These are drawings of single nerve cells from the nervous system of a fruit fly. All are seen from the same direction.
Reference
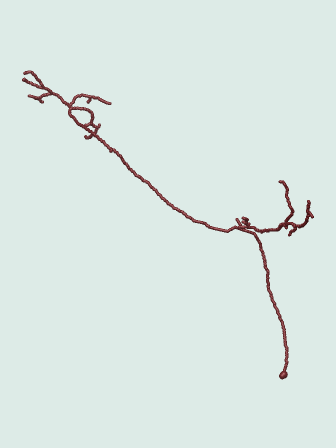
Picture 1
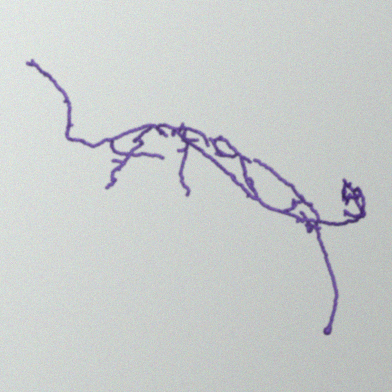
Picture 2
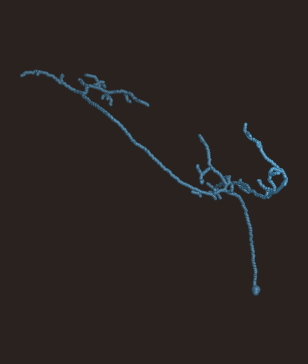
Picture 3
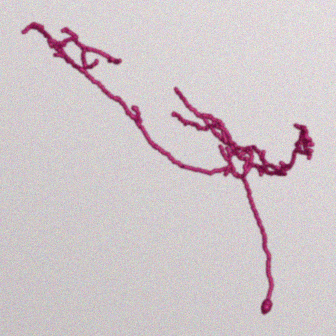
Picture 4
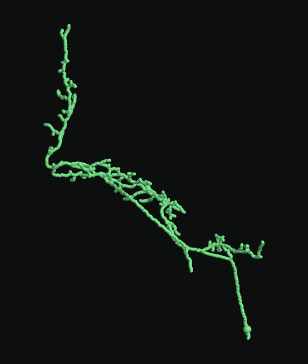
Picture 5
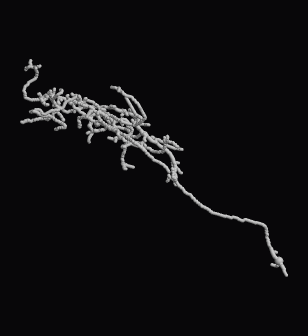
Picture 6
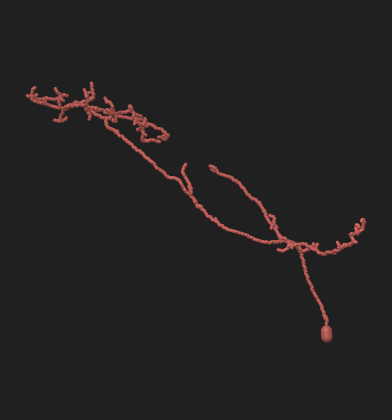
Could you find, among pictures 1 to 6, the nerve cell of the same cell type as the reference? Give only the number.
2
